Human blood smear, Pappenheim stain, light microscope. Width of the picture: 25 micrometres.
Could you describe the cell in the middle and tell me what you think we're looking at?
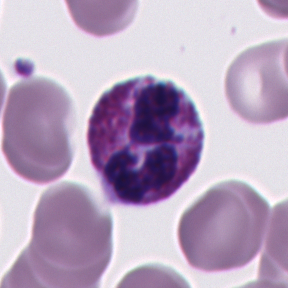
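This one's about 11 micrometres across, with a two-lobed nucleus, one lobe upper and one lower. The nucleus sits toward the right, which leaves a wider band of cytoplasm on the left. Chromatin's dark purple and coarsely clumped, and granules fill the cytoplasm all the way through. So it's an eosinophil.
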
